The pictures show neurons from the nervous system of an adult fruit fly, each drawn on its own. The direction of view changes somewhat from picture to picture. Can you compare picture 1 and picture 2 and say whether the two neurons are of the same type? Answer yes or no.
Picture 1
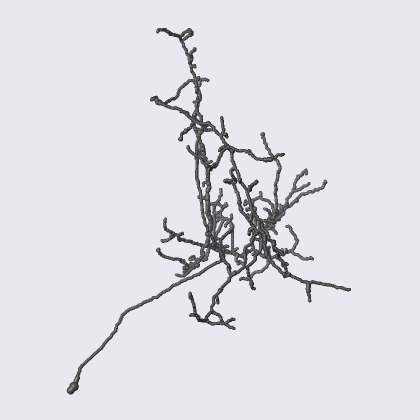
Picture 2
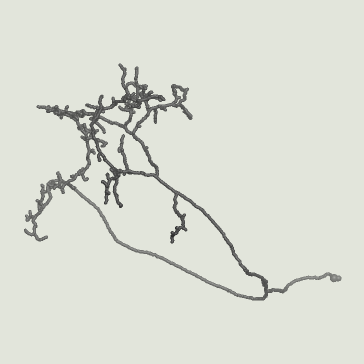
no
